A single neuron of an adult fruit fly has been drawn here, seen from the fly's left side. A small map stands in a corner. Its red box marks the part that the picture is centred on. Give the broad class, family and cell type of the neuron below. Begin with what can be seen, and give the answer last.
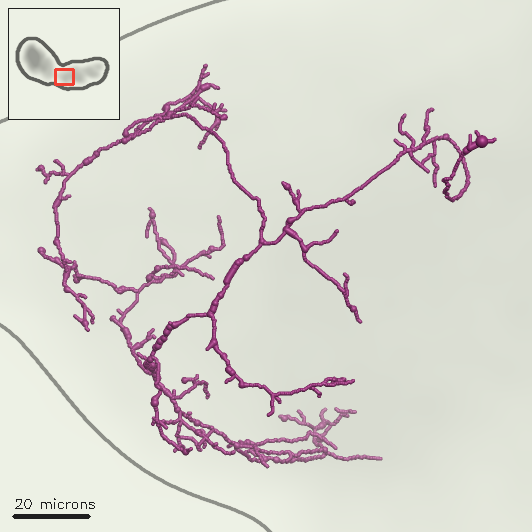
The cell body can be seen at the upper right of the picture. From left to right in the picture it spans about 120 microns. Dozens of branch ends can be seen. This is a nerve-cord intrinsic neuron. The family is hemilineage 03A. Its cell type is IN03A051.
